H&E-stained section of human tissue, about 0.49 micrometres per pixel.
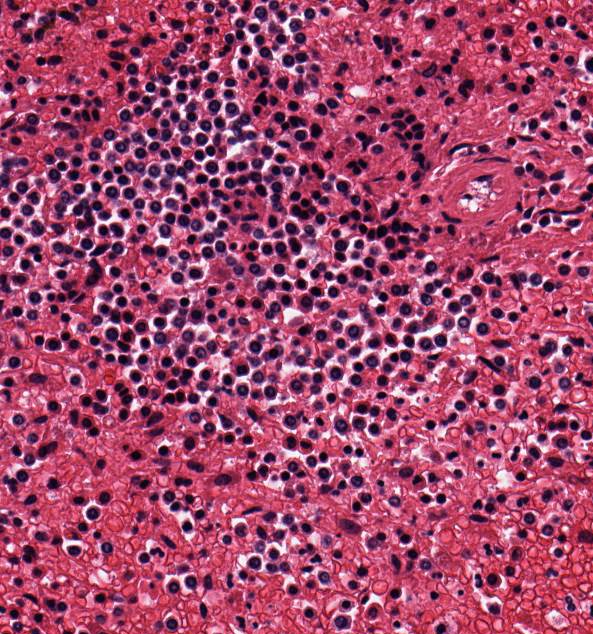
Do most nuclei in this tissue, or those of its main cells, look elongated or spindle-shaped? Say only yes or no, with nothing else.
No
